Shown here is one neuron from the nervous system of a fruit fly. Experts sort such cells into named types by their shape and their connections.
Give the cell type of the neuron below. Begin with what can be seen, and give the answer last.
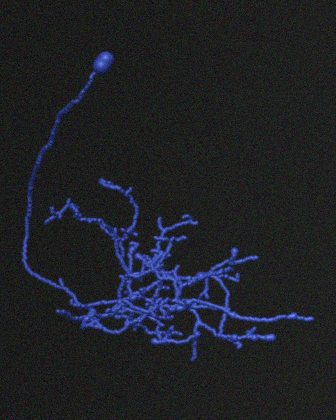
The picture shows dozens of branch ends. In this view it is about as wide as it is tall. Its broad class is central-brain intrinsic neuron. Its cell type is PLP086.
